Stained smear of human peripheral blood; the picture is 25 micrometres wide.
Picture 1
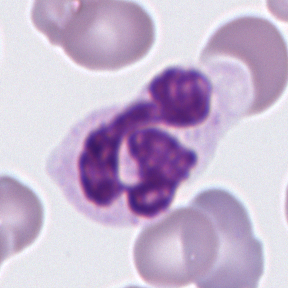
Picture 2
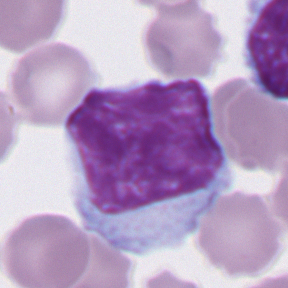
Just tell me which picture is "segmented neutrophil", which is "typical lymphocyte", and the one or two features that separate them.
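Segmented neutrophil in picture 1; typical lymphocyte in picture 2. Segmented neutrophil: about 16 by 11 micrometres, outline irregular rather than round. Chromatin dark purple, coarsely clumped; no nucleoli seen.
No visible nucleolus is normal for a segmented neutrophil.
Cytoplasm pale lilac-pink, with only fine, faint granules and no coarse coloured ones; no vacuoles.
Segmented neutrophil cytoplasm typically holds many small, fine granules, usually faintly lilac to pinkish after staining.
Typical lymphocyte: nucleus angular, roughly square, fairly straight sides; fills about 70% of the cell's area and lies toward the top of the cell.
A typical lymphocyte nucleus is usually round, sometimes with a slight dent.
Cytoplasm pale blue-grey, with only sparse, fine, faint dots; no clear vacuoles.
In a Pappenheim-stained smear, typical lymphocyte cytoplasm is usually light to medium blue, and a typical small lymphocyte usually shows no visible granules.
Main contrast: lilac-pink cytoplasm with fine granules in the segmented neutrophil against blue-grey cytoplasm with sparse faint dots in the typical lymphocyte.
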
